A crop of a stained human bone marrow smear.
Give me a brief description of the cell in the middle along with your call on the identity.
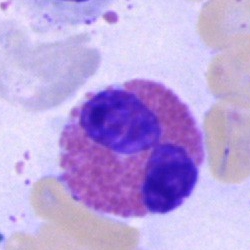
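Look first at the two lobes of the nucleus: the larger lies toward the upper left, the smaller toward the lower right. Neither lobe shows a nucleolus. Now the cytoplasm: coarse reddish-pink granules fill it, and you'll find no vacuoles there. This cell is an eosinophil.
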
